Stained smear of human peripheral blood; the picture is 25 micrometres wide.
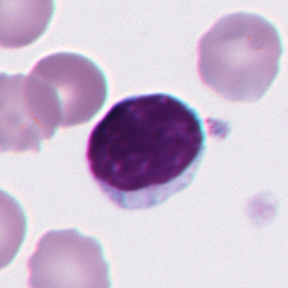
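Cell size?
About 1.5 times as wide as a whole red cell nearby.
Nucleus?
Oval, about 10 by 8 micrometres, filling about 80% of the cell's area; no indentation, cleft or lobes; chromatin dense and dark purple throughout.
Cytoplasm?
Pale greyish blue, showing mainly as a crescent along the lower edge because the nucleus sits toward the top.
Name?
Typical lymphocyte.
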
